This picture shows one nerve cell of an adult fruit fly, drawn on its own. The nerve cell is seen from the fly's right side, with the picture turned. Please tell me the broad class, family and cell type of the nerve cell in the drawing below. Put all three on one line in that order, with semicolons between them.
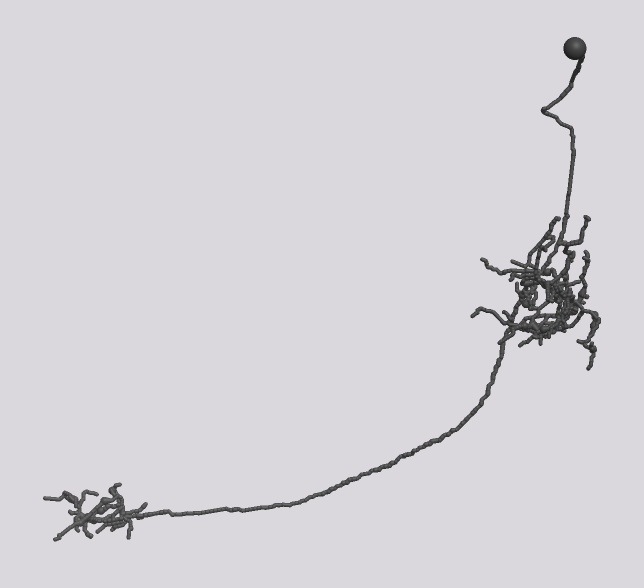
optic-lobe intrinsic neuron; Tm; Tm40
